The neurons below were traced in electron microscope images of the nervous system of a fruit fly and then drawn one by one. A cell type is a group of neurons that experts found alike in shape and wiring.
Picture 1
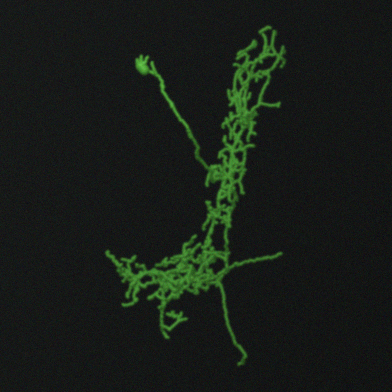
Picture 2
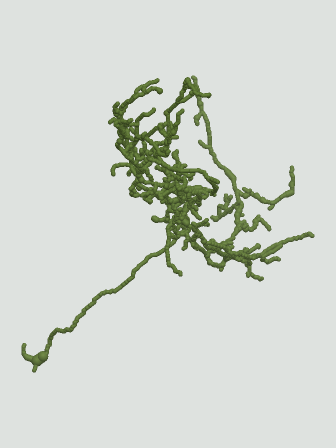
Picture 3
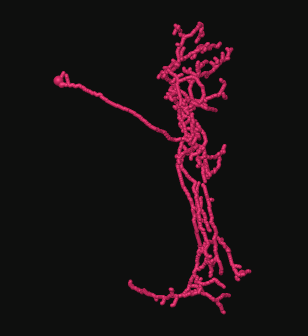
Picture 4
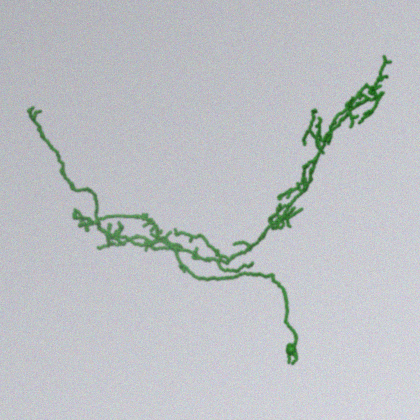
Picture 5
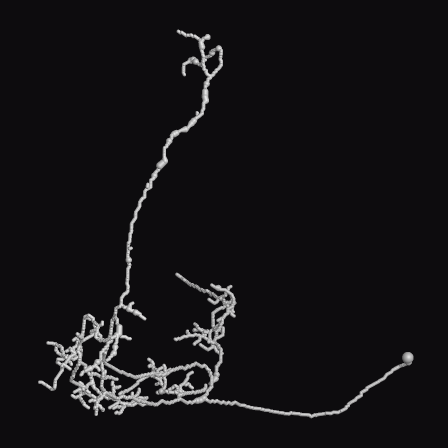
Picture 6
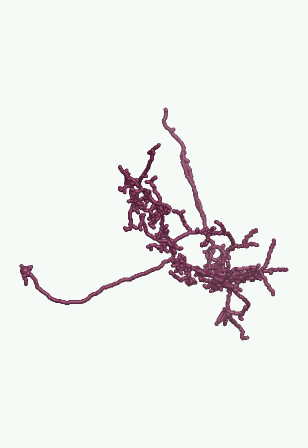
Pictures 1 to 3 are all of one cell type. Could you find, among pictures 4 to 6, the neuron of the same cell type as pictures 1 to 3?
6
